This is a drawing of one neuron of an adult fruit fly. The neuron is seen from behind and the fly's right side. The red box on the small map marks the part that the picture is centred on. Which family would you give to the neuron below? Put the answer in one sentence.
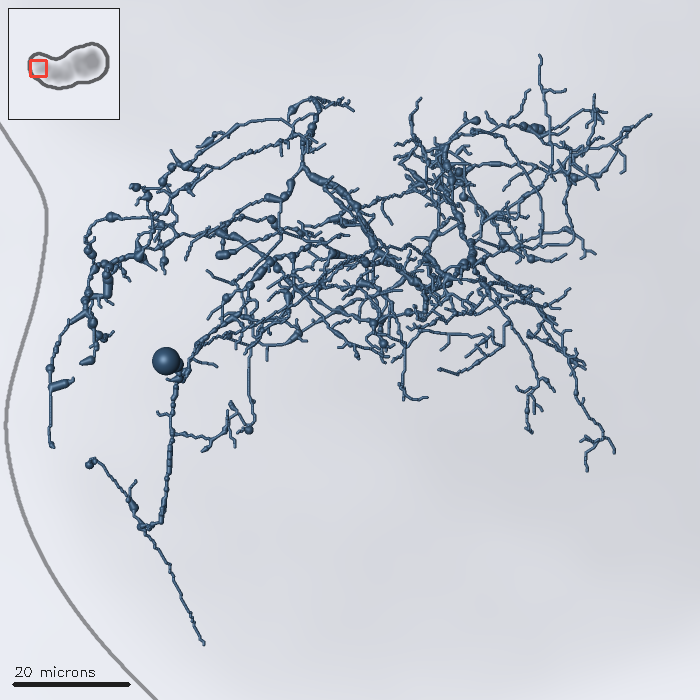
The family is hemilineage 04B.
